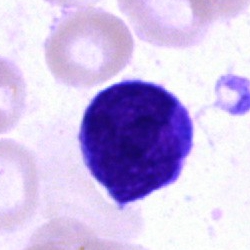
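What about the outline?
Rounded, except for a small pointed tip at the bottom.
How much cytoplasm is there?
Scant, at most a very thin rim around the nucleus, and what little shows is deep blue.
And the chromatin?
Dark purple throughout the nucleus.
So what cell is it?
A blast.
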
